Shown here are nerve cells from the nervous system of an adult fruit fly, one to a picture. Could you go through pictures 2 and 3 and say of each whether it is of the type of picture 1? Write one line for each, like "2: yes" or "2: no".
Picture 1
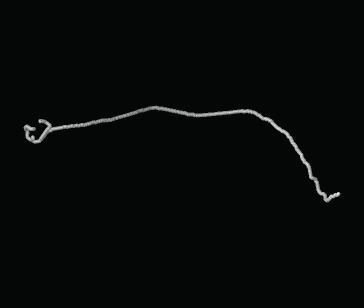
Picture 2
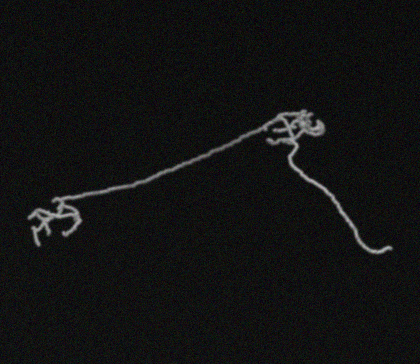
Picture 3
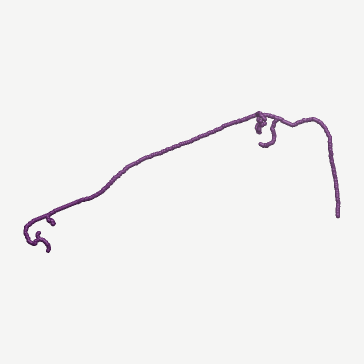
2: no
3: no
